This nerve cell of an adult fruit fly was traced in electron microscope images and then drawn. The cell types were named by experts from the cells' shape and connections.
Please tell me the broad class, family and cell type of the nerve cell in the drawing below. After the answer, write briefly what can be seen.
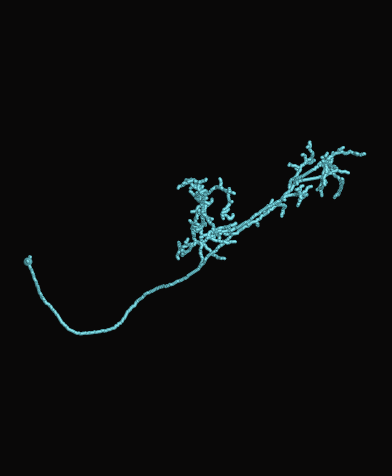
This is a central-brain intrinsic neuron. Its family is hemilineage SLPad1_posterior. The cell type is CB1168. The cell body can be seen on the left of the picture. In this view it is wider than it is tall.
